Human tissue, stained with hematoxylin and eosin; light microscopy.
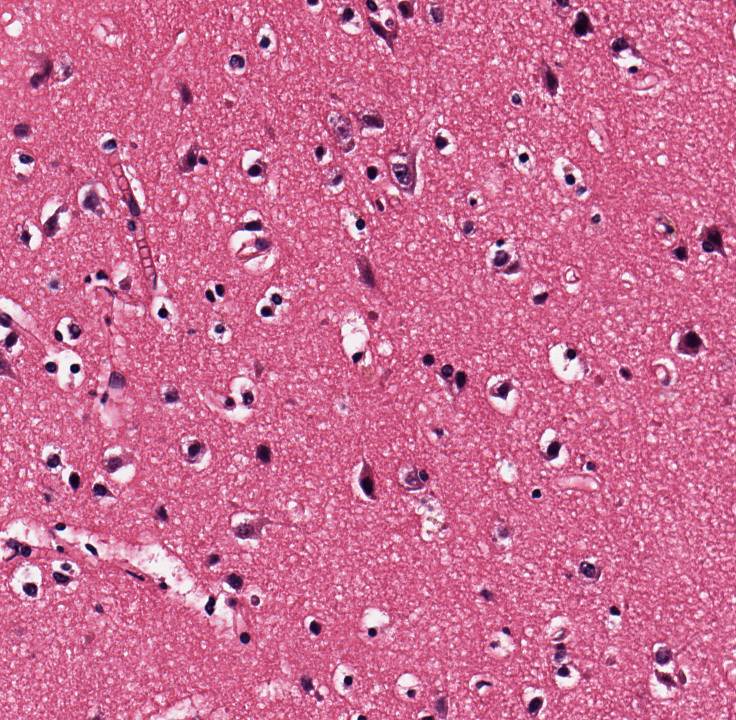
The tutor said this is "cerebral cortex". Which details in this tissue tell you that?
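So: a pink feltwork, finely granular and finely vacuolated, fills the field, with scattered cells and no epithelium or glands. Most nuclei are small, round and darkly stained. A few angular cell bodies with tapering processes and dark nuclei lie scattered, one just below the centre.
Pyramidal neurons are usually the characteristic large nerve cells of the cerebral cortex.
Those angular, tapering cells sit well with that.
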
